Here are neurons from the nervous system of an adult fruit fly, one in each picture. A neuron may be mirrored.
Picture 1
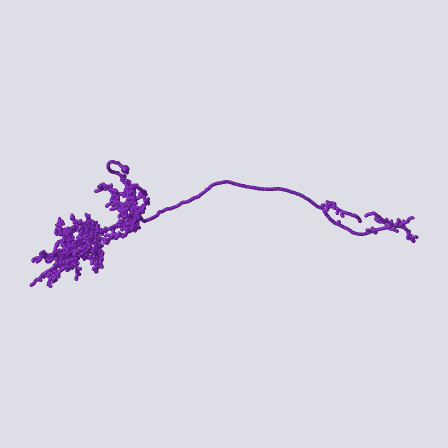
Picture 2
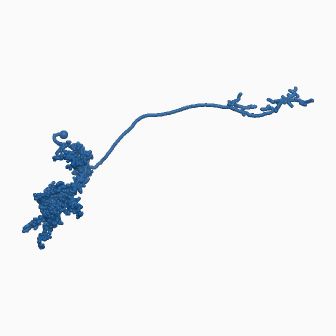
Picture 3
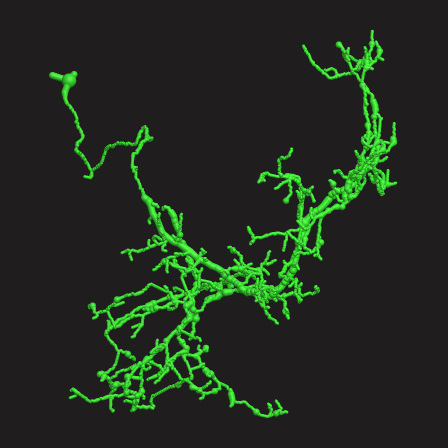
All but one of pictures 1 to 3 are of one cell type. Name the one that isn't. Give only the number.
3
